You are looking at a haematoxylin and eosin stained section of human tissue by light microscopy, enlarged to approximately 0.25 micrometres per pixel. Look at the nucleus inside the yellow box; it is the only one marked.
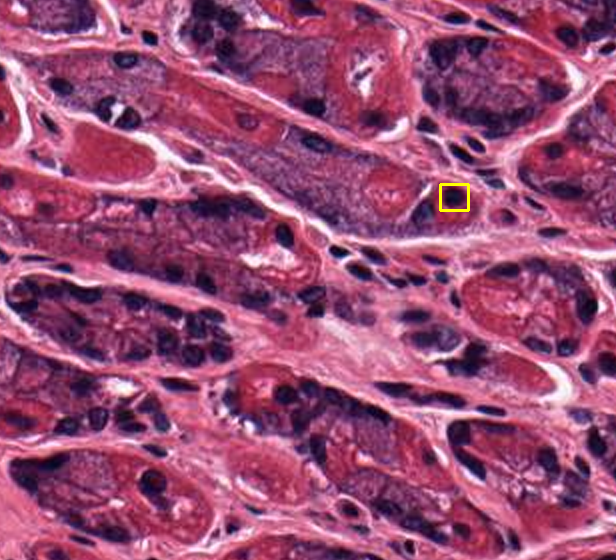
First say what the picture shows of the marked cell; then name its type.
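The nucleus is round, dark and sits near the middle of the cell. The cytoplasm is a bright pink-red, standing out from the purple, grainy cytoplasm of the cells just beside it. The cell has a rounded outline with a fairly clear border, and cytoplasm surrounds the nucleus on all sides. It lies at the edge of a gland, just above a pale pink band of fibres that runs between neighbouring glands. This is a parietal cell.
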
